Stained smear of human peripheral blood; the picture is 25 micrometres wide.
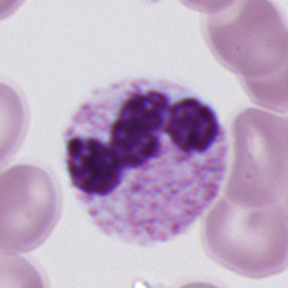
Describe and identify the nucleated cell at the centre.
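First, the nucleus: three lobes joined to one another, running in a row from lower left to upper right. Next, the chromatin, which is dark purple and coarsely clumped. Last, the cytoplasm, with small pink-violet granules scattered throughout. The cell is a segmented neutrophil.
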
